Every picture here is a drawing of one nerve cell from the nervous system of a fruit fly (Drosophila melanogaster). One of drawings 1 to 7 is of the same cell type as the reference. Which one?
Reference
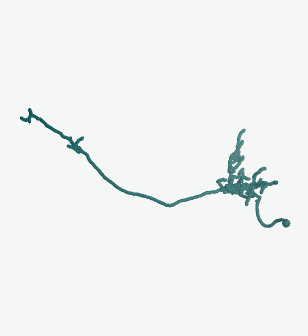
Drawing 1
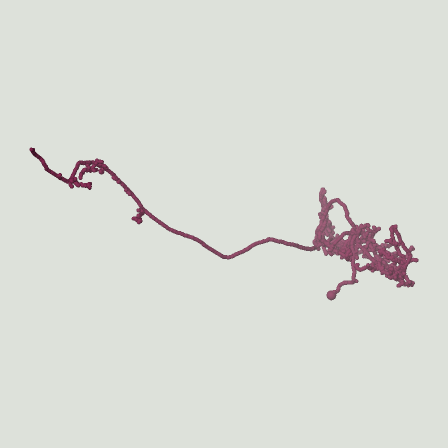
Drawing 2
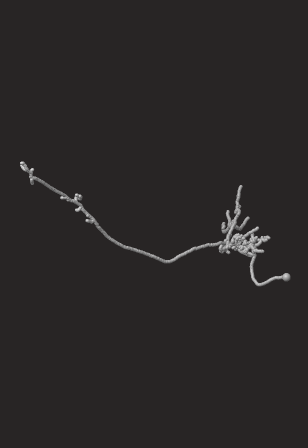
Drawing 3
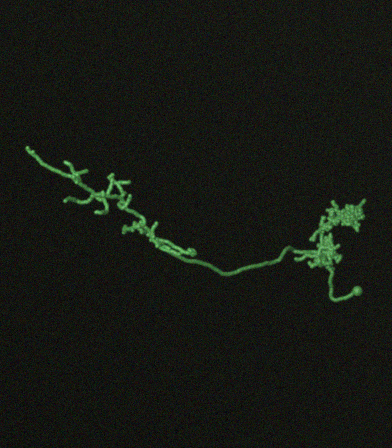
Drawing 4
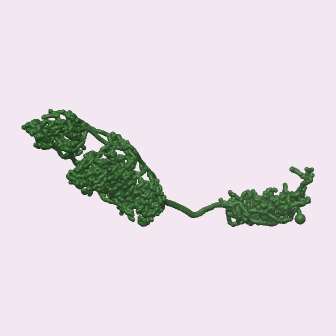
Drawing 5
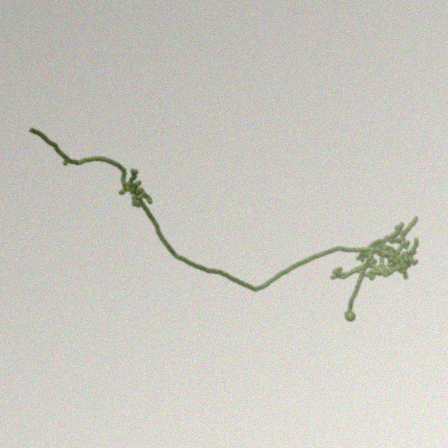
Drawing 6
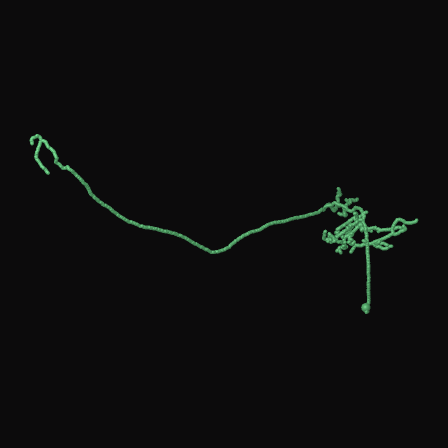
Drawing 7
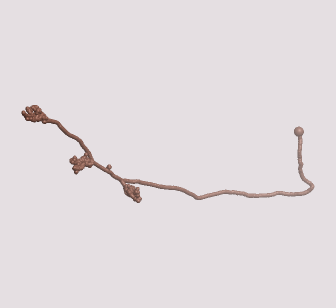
Drawing 2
